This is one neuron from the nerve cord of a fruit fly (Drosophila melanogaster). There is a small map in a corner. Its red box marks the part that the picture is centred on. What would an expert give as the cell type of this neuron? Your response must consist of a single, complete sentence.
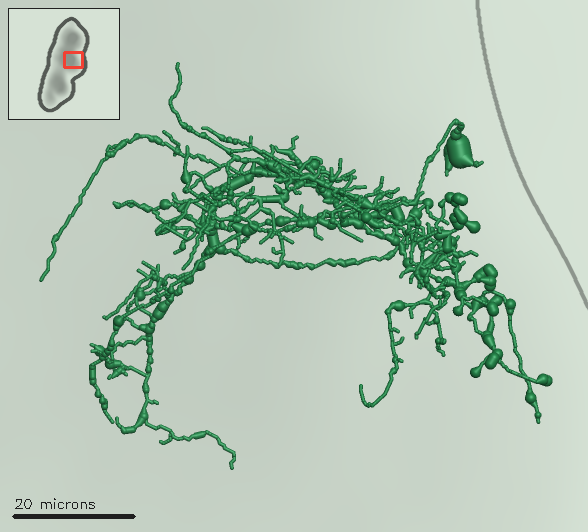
Classified by cell type, this neuron is IN08A024.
